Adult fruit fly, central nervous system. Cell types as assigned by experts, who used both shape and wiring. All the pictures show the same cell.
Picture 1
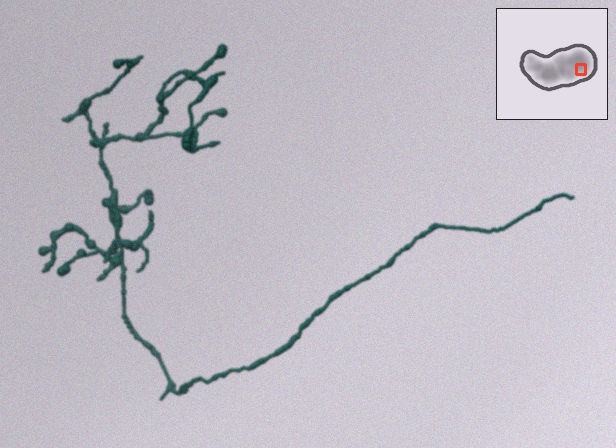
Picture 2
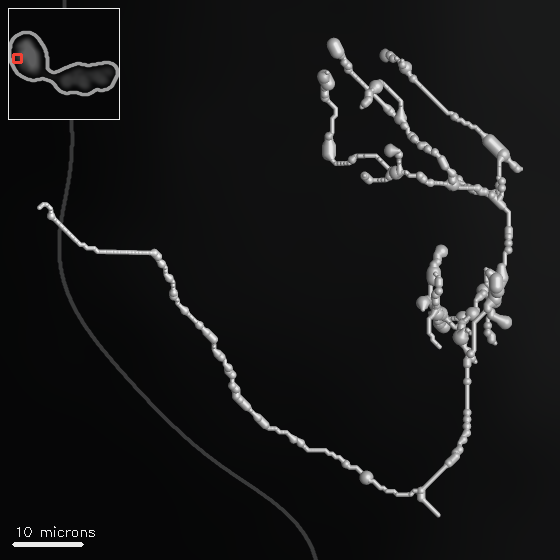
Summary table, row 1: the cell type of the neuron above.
HRN_VP1d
